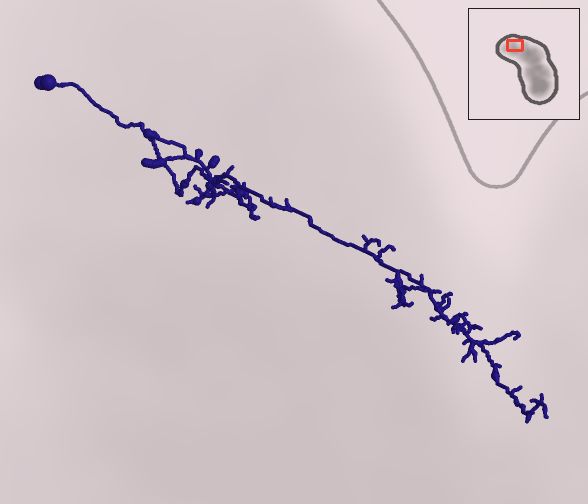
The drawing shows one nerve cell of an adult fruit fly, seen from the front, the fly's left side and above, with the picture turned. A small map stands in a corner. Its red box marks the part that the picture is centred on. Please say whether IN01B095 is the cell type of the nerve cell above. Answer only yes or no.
yes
